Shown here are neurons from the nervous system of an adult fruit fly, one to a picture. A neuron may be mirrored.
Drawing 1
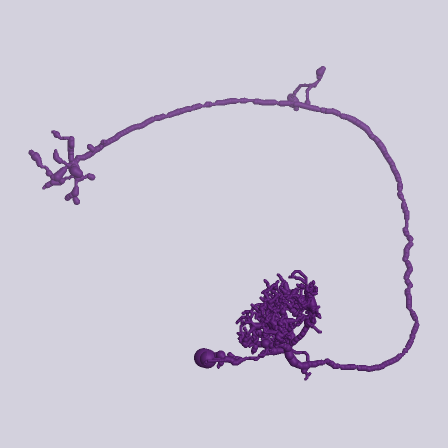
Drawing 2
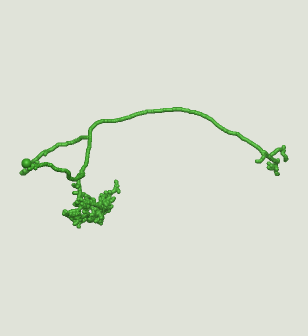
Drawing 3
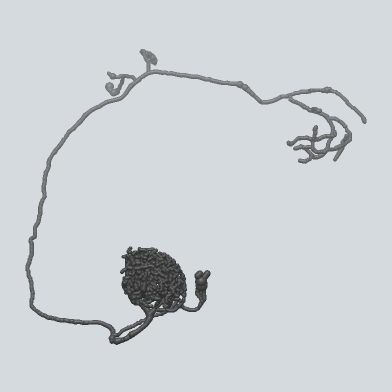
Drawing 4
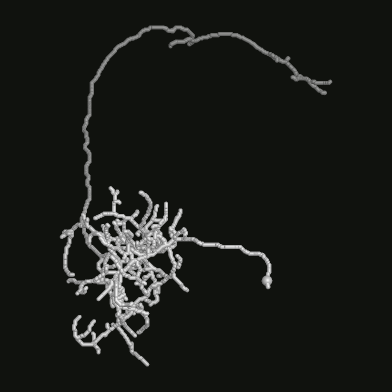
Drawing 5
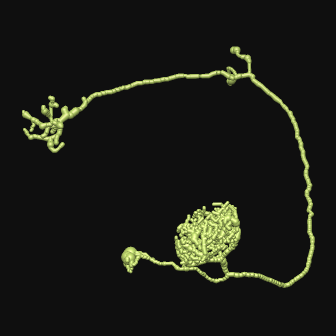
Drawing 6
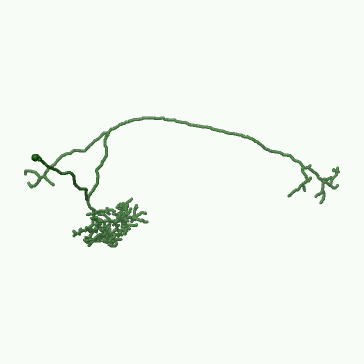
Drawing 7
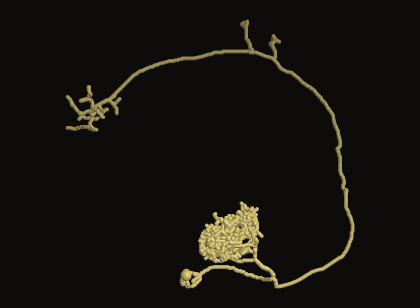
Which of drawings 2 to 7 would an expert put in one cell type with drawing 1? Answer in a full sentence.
Drawing 3, drawing 5 and drawing 7 are of the same cell type.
